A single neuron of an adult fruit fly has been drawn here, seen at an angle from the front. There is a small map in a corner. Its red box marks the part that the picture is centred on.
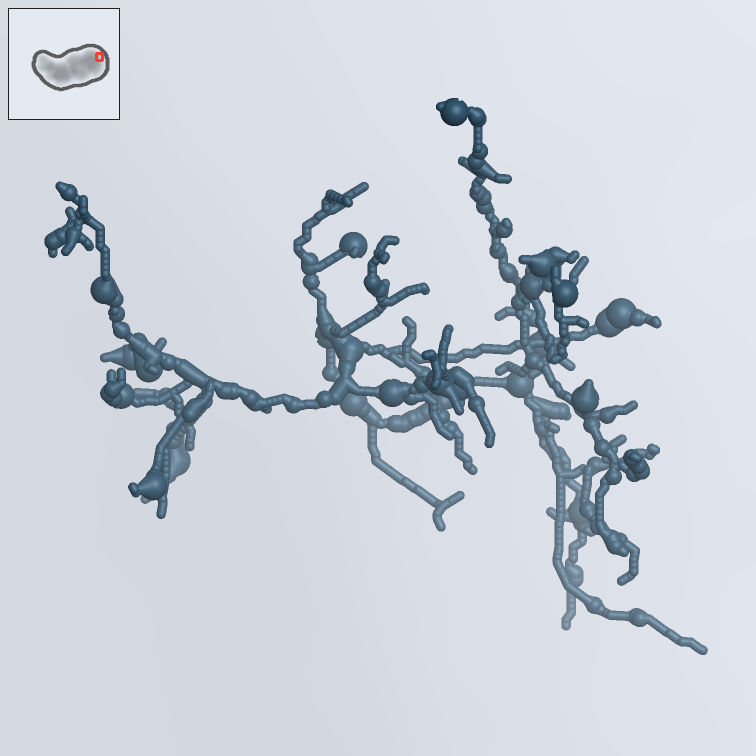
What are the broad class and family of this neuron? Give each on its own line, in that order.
optic-lobe intrinsic neuron
Mi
